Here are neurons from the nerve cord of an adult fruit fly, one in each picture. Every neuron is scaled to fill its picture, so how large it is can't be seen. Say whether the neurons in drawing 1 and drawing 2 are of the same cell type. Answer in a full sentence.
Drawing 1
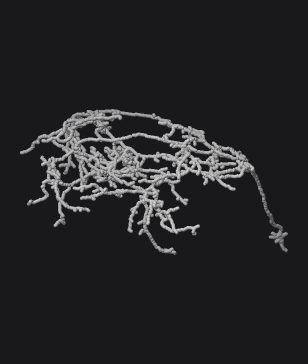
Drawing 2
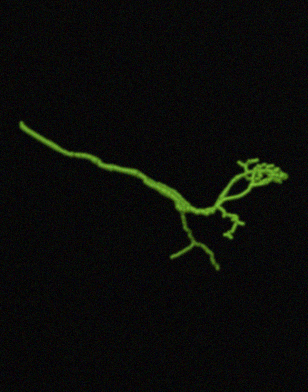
They are of different cell types.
